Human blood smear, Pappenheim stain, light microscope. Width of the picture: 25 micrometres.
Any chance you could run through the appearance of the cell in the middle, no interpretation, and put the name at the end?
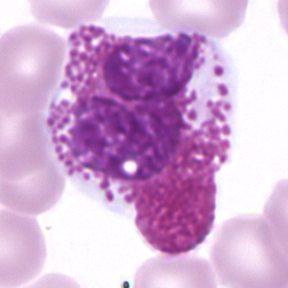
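Its nucleus is divided into two large lobes, stacked one above the other. Many coarse, round granules of a reddish-pink colour fill the cytoplasm, and they are all roughly equal in size. At the bottom of the cell, below the nucleus, a rounded bulge densely packed with granules protrudes. This cell is an eosinophil.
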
